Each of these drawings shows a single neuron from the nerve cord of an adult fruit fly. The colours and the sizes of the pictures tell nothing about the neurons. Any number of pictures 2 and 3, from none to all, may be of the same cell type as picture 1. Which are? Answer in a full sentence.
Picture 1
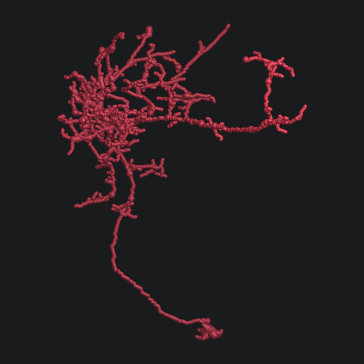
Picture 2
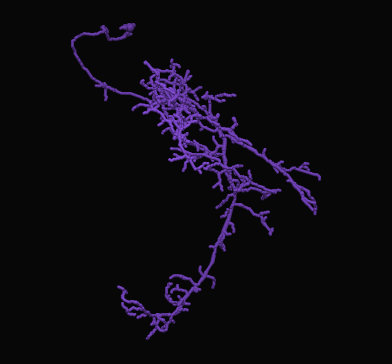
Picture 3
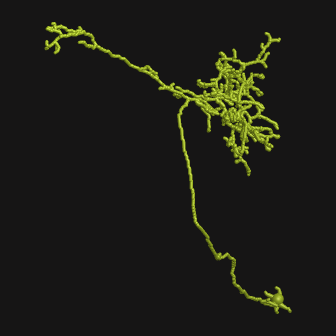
Picture 2 is of the same cell type.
